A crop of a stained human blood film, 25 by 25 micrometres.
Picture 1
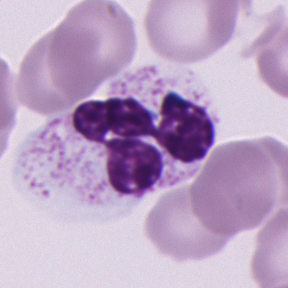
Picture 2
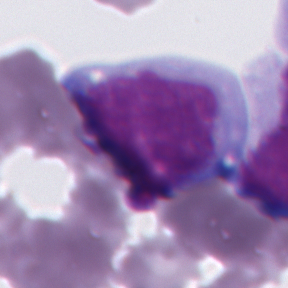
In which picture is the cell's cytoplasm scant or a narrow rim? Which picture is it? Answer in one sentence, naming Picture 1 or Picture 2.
What picture 2 shows is a cell with scant cytoplasm.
